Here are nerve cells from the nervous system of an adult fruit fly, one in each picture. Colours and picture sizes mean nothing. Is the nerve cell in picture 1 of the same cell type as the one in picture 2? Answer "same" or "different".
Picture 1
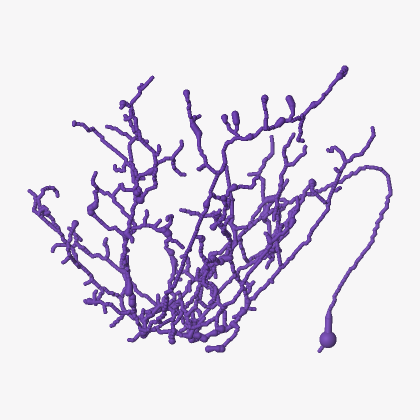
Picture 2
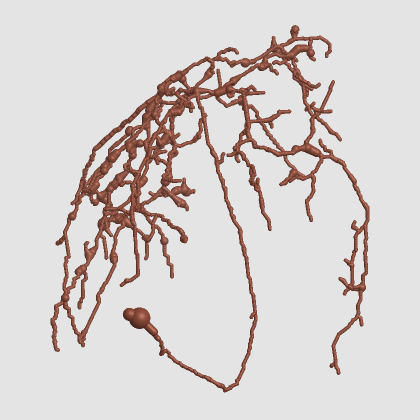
same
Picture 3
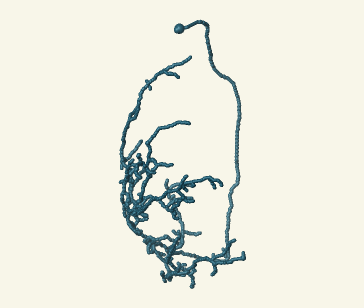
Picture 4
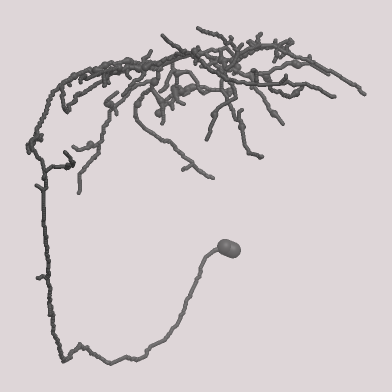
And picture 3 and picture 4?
same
